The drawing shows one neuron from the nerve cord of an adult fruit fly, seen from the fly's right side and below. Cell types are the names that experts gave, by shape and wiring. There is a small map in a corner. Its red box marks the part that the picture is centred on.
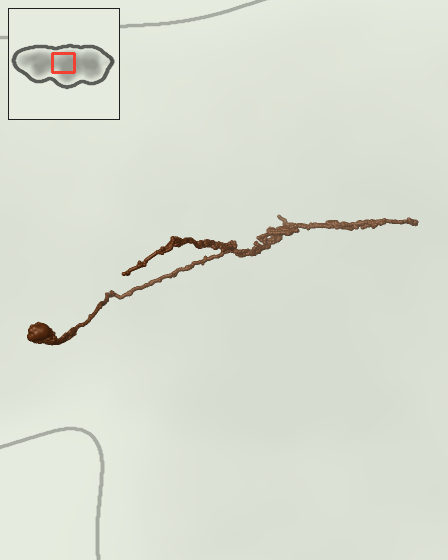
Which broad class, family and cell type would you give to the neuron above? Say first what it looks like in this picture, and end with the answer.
In this view it is more than twice as wide as it is tall. This is a nerve-cord intrinsic neuron. Its family is hemilineage 21A. It is of cell type IN21A031.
